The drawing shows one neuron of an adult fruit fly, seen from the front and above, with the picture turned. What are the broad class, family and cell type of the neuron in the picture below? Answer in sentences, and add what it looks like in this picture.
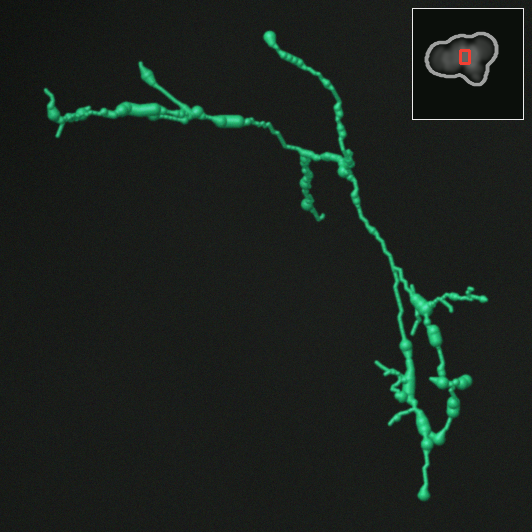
It is a sensory neuron entering the nerve cord. Its family is called class mechanosensory proprioceptive. It is of cell type SNpp50. The drawing shows no cell body. As drawn here it is about as wide as it is tall.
